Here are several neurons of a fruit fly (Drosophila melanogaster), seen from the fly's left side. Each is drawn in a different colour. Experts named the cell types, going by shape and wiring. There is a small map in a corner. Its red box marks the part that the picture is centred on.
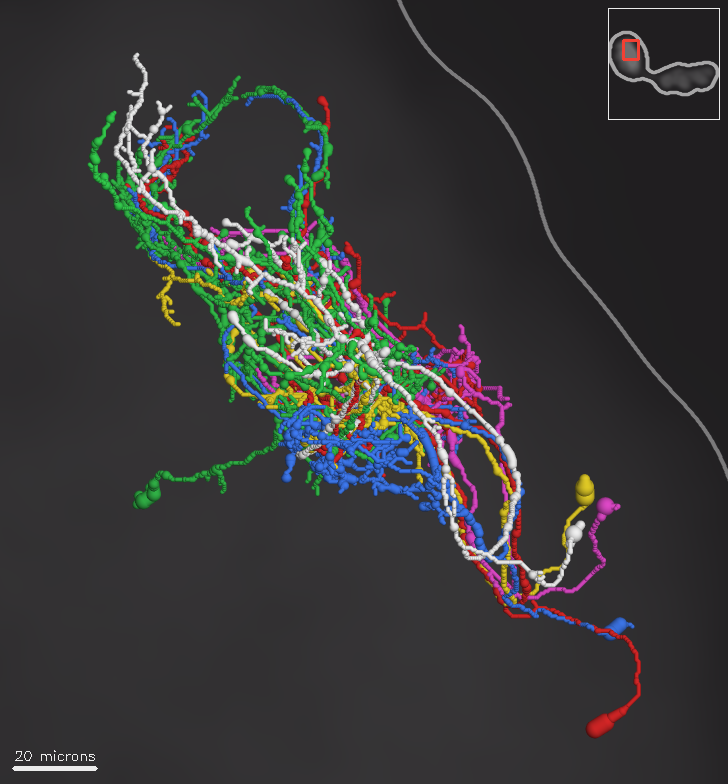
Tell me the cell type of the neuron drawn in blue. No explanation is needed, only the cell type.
IB059_b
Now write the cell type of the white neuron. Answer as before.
CL283_b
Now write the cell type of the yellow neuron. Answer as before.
CL283_c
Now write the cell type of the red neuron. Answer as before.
CL315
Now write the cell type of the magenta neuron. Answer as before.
PLP184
